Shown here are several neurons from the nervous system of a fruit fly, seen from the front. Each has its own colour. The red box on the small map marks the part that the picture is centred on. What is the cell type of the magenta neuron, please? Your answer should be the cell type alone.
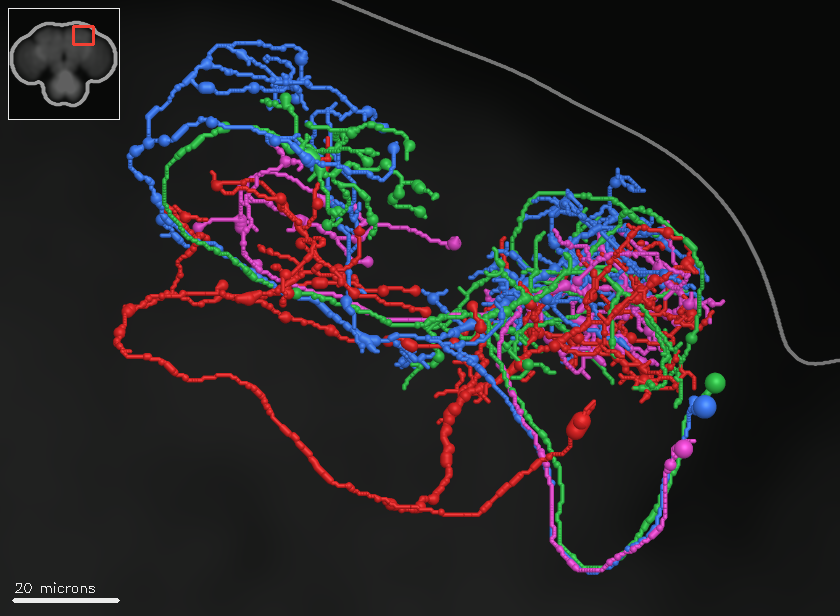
CB2701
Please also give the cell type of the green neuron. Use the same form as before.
LHAV6a4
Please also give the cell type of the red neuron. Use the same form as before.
LHAD1f5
